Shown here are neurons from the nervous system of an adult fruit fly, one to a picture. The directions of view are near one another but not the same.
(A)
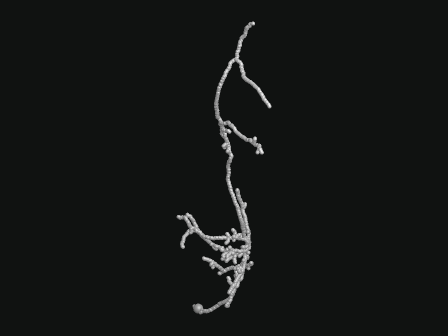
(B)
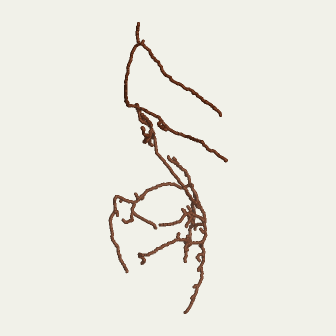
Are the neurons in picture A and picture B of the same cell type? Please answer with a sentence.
They are of the same cell type.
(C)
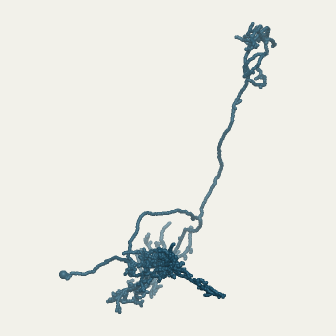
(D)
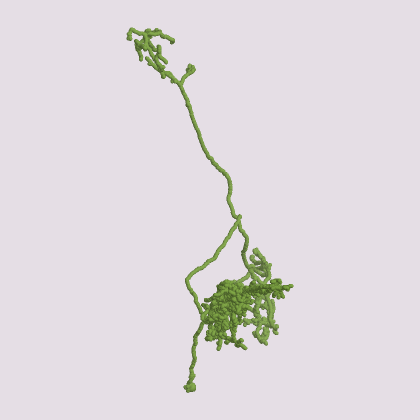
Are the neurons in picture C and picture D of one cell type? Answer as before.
They are of the same cell type.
